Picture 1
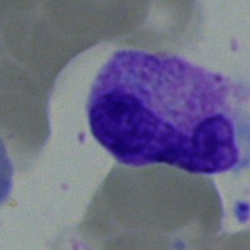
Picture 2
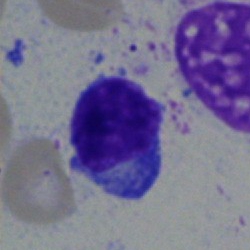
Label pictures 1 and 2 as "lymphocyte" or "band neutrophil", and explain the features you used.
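The band neutrophil appears in picture 1, the lymphocyte in picture 2. In the band neutrophil, the nucleus forms a curved band along the lower edge of the cell and stains deep blue-purple, darker than the cytoplasm.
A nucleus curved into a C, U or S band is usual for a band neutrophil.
Its cytoplasm is finely speckled throughout with purple granules, whereas the cytoplasm of the lymphocyte shows no visible granules.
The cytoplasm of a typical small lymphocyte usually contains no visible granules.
The lymphocyte's cytoplasm stains a deep blue, and its nuclear chromatin is dark purple and dense, without distinct nucleoli. The outline of the band neutrophil is irregular and somewhat angular, and a pale red cell lies against its lower edge.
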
